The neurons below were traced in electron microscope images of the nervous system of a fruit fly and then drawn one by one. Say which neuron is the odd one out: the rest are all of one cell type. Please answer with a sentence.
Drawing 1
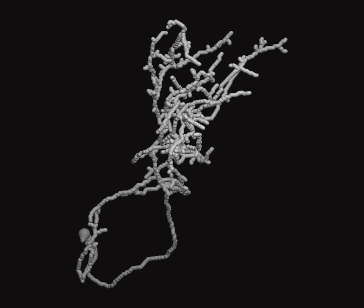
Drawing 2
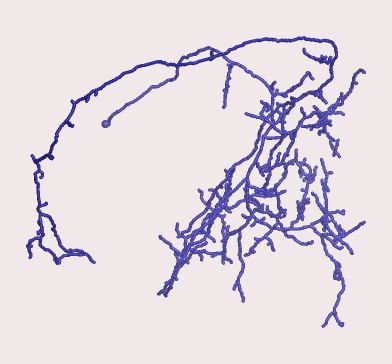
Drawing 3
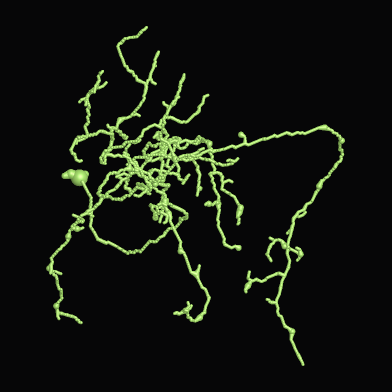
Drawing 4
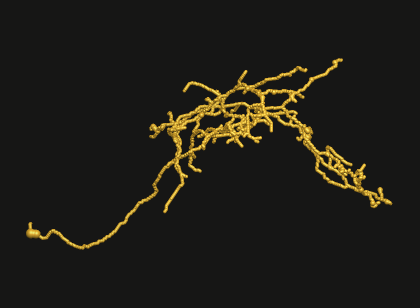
The neuron in drawing 2 is of another cell type than the rest.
